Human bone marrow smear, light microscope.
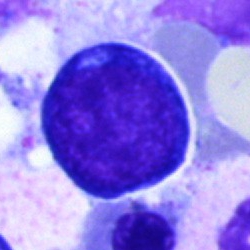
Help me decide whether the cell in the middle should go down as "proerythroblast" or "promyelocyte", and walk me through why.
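A proerythroblast is what you have here. Take your time over what can be seen: the outline is round and smooth, and only a very thin rim of cytoplasm shows around the nucleus. That narrow rim at the cell edge is deep blue. The chromatin is finely granular rather than coarsely clumped.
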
